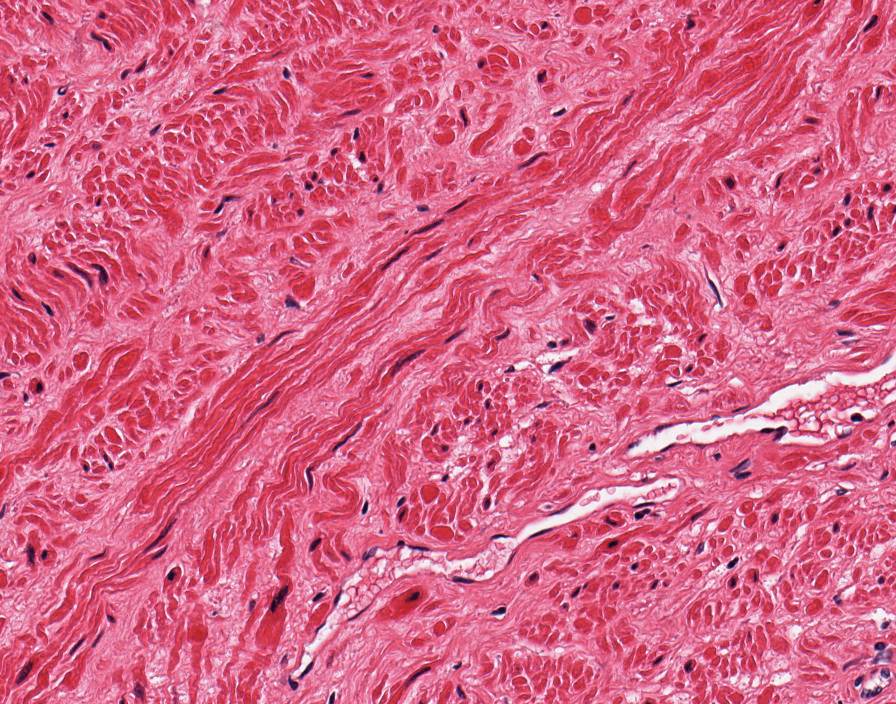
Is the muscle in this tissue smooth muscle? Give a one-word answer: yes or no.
Yes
